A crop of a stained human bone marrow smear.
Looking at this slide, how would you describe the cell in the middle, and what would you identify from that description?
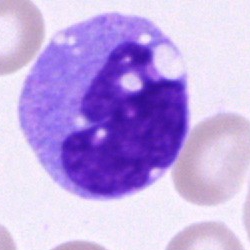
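The nucleus first: folded, with an indentation facing the left side. It sits toward the right of the cell. Chromatin stains dark purple and looks fairly dense. Around it, the cytoplasm is pale lilac-blue. Here, then, is a monocyte.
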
